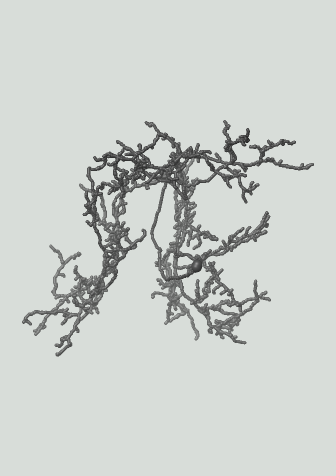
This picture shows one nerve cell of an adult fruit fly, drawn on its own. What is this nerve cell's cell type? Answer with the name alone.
IN00A031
